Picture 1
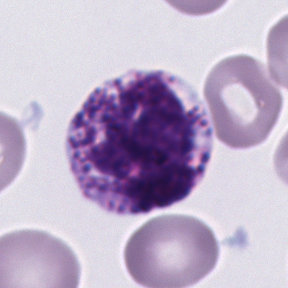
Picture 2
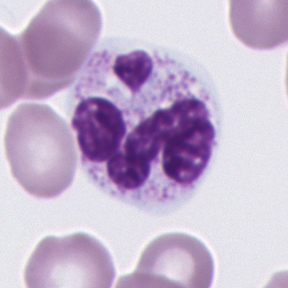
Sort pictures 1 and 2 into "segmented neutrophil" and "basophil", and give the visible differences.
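The basophil is the one in picture 1, and the segmented neutrophil is in picture 2. Look first at the granules: in the basophil they are coarse and dark blue-purple, strewn over the whole cell, while in the segmented neutrophil they are fine, pinkish-violet and scattered through the cytoplasm.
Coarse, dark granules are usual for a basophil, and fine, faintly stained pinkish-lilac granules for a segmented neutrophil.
Now the nucleus: in the basophil the granules lie over it as well as over the cytoplasm, and the dark purple nucleus fills most of the cell.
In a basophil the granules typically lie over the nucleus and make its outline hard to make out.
In the segmented neutrophil the nucleus is divided into several separate lobes, one small lobe sitting apart at the top, and the chromatin is dark purple and coarsely clumped.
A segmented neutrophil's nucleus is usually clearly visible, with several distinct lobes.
The cytoplasm differs too: between the basophil's granules it is pale with a faint pink tinge, whereas the neutrophil's is plentiful and very pale. Both cells are round in outline, the neutrophil's smooth and the basophil's bearing no projections.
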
